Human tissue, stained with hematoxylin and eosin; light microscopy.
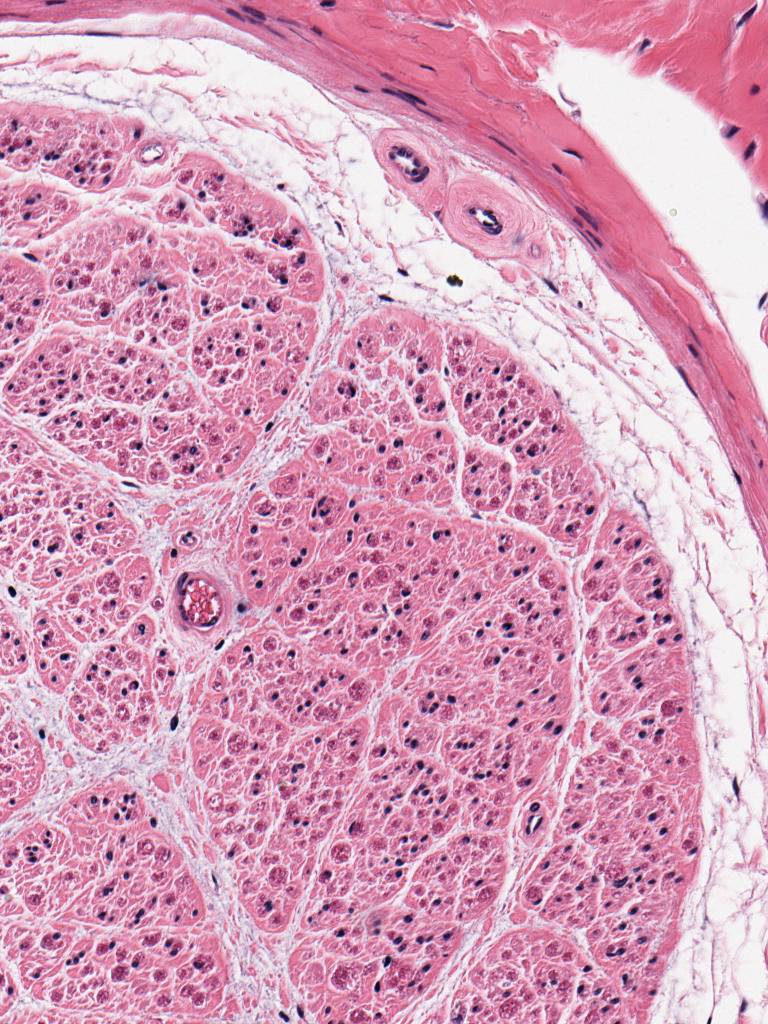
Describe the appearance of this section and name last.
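First, the tissue is split into many rounded fascicles, each bounded by thin pale connective tissue septa. Second, the fibres inside are cut across as small round profiles, with small dark oval nuclei scattered among them. Third, two small thick-walled vessels sit in loose pale connective tissue at the top, outside the fascicles. This is tibial nerve.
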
